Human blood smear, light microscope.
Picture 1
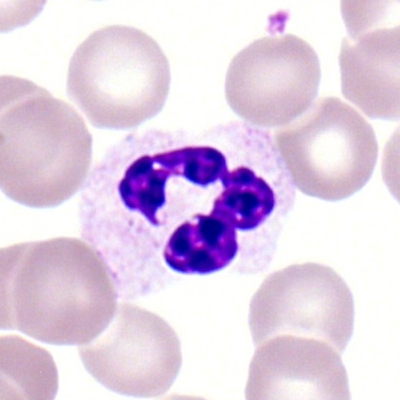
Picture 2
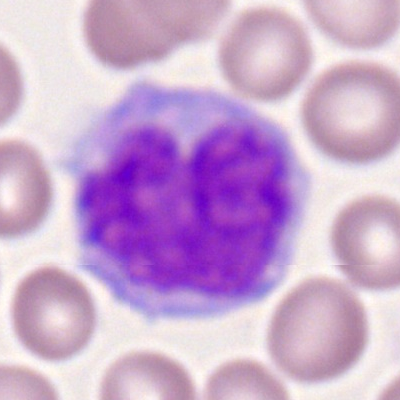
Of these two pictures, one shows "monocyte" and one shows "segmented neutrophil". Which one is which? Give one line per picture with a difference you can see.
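In picture 1 we see a segmented neutrophil: The cytoplasm holds many fine, faint pinkish-lilac granules.
In picture 2 we see a monocyte: No distinct granules are seen in the cytoplasm.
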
